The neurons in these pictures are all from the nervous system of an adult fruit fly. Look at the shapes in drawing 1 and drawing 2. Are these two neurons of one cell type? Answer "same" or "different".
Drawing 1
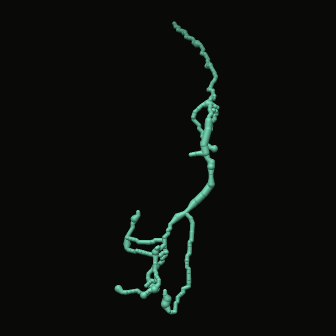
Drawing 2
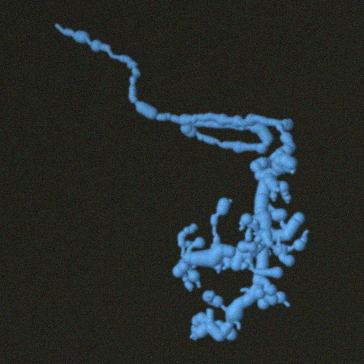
different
